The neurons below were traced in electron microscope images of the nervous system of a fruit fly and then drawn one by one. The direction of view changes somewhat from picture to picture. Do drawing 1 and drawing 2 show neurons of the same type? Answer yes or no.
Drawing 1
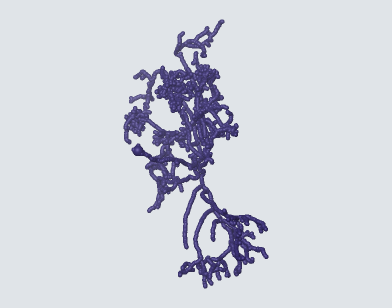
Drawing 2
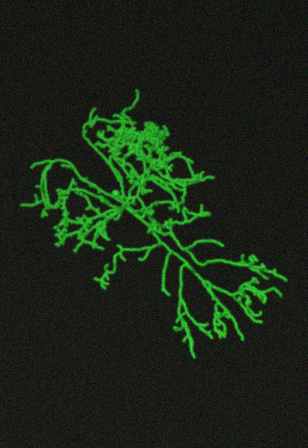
yes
